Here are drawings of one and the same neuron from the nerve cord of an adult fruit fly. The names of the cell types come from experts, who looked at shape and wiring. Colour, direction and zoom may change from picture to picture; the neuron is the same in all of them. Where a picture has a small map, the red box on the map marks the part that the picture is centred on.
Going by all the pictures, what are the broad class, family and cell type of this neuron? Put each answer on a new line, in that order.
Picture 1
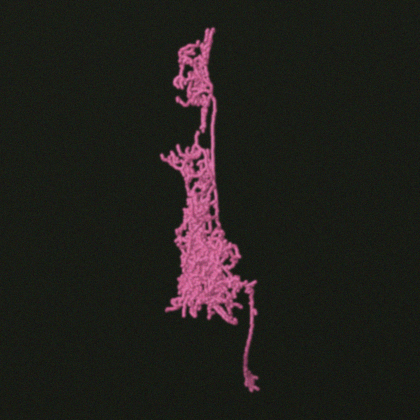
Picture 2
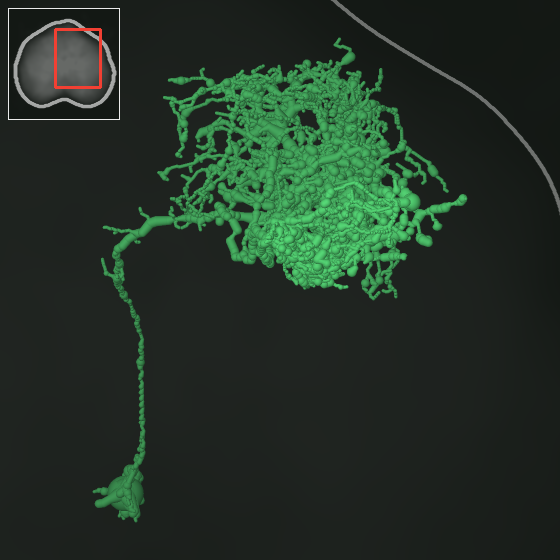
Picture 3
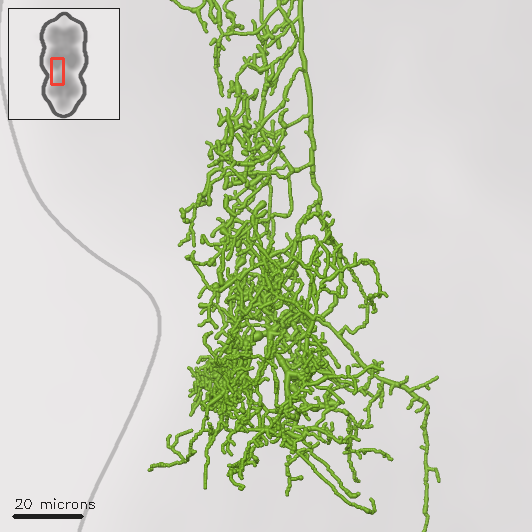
nerve-cord intrinsic neuron
hemilineage 06B
IN06B017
